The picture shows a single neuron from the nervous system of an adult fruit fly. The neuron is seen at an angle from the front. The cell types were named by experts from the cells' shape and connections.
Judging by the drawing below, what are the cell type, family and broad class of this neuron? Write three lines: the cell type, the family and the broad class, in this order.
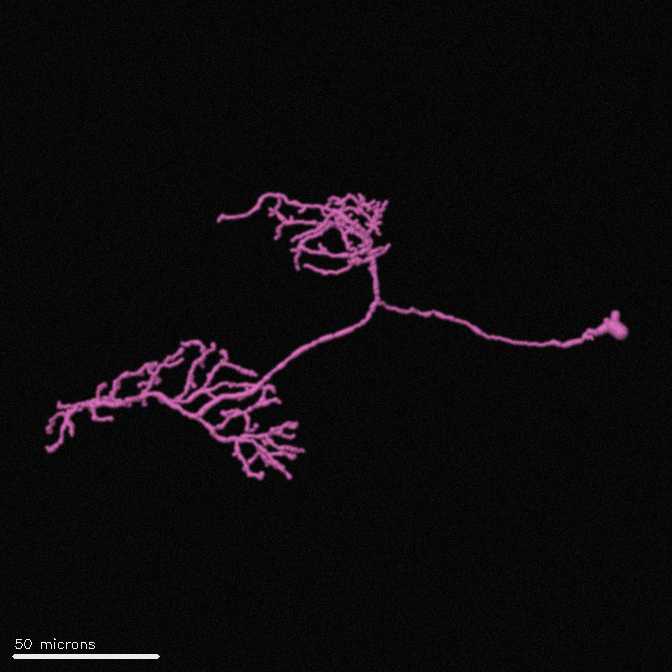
FB6C_a
hemilineage DL1_dorsal
central-brain intrinsic neuron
